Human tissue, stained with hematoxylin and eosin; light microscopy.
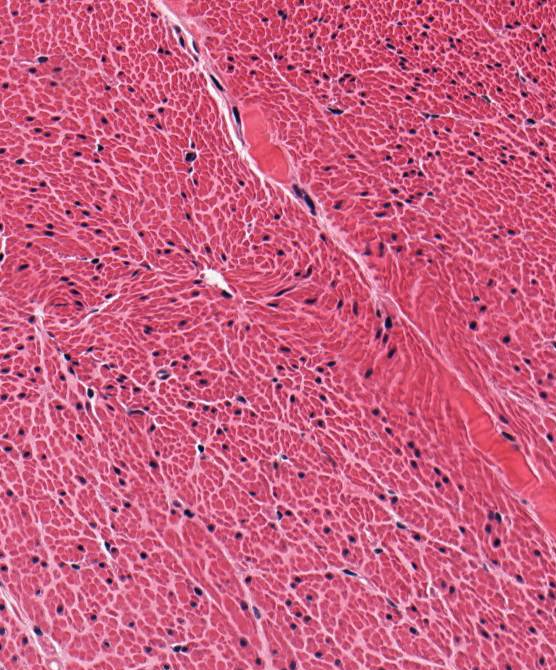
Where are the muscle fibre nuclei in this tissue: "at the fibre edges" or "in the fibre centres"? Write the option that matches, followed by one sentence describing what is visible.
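In the fibre centres. Small dark blue oval nuclei are scattered singly through the field, lying within the fibre profiles rather than crowded at their edges.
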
